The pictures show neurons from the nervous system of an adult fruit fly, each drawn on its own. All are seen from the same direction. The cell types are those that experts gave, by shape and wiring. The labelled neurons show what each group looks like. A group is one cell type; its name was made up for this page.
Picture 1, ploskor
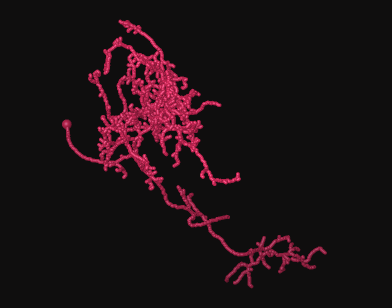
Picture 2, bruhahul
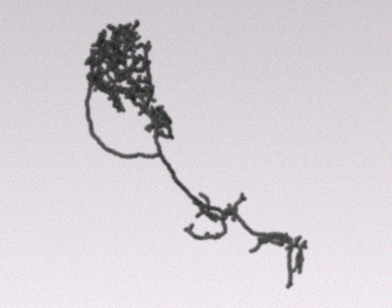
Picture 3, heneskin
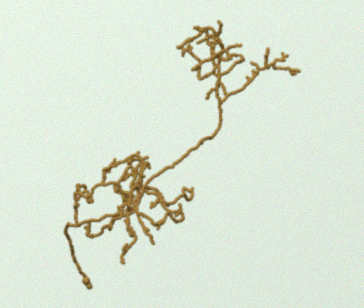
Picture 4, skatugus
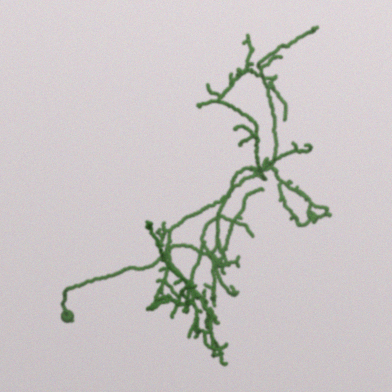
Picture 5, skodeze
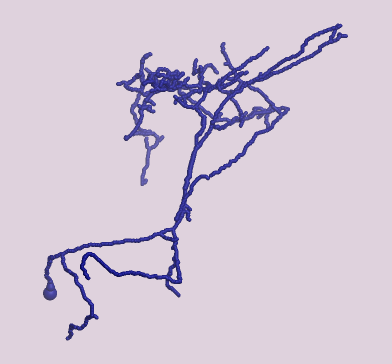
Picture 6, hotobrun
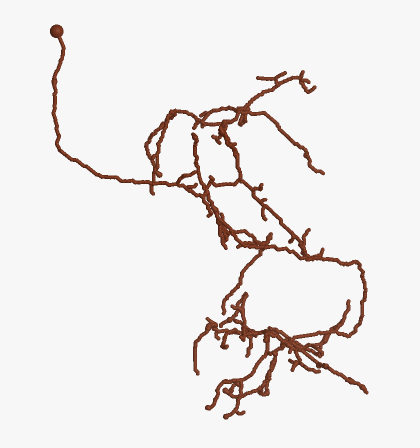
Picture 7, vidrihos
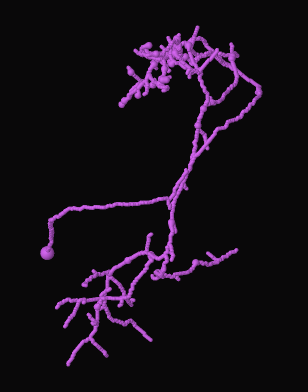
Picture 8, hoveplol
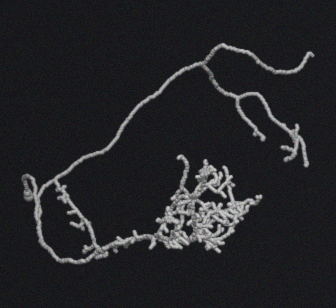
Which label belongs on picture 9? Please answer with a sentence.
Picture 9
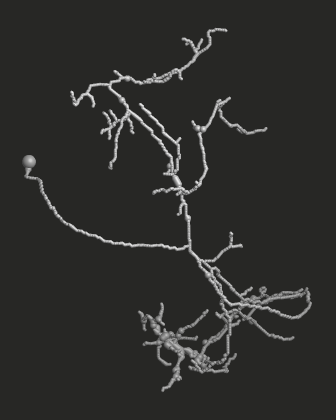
It belongs to vidrihos.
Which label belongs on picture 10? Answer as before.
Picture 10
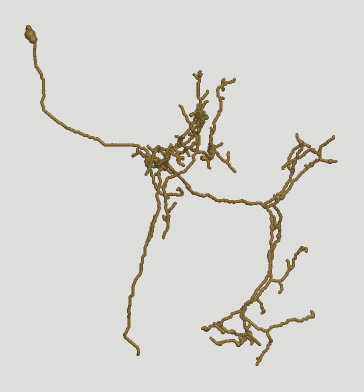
It belongs to skatugus.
